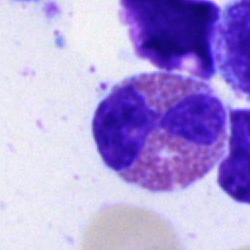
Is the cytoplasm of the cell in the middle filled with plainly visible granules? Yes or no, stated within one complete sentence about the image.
Yes, many granules can be seen in the cytoplasm of the cell.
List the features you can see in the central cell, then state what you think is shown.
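The central cell has a round, smooth outline. Its nucleus is divided into two lobes, lying side by side, one on the left and one on the right. No nucleoli are visible. It is an eosinophil.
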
